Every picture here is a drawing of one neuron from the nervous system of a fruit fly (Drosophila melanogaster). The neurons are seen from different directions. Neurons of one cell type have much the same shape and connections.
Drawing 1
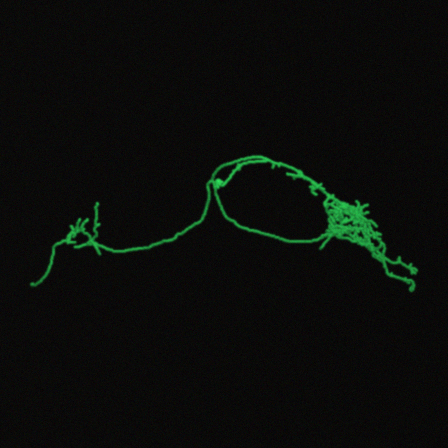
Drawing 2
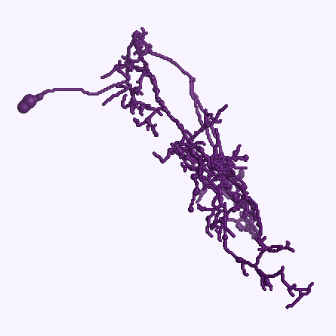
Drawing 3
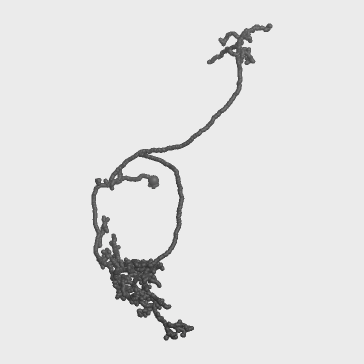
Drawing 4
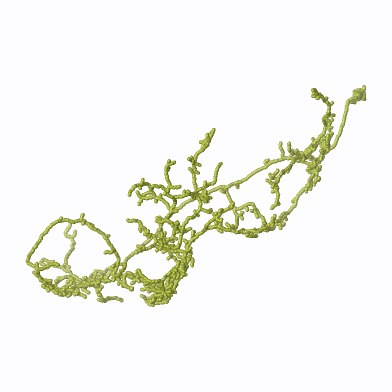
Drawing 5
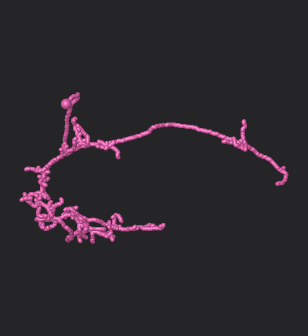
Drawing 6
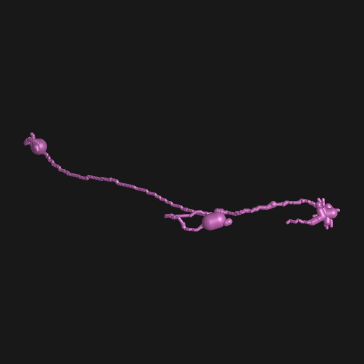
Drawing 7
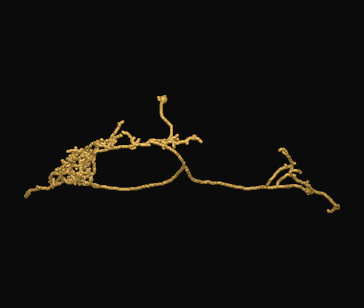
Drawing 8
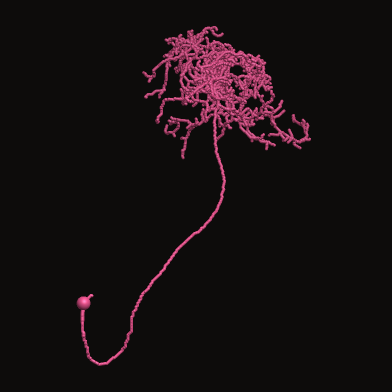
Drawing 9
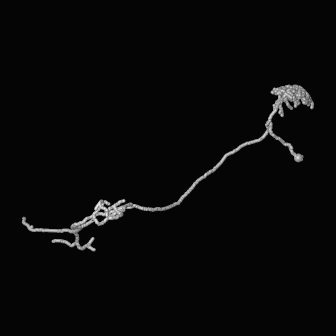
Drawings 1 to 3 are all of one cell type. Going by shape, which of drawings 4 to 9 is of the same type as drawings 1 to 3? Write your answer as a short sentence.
Drawing 7 shows a neuron of the same cell type.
